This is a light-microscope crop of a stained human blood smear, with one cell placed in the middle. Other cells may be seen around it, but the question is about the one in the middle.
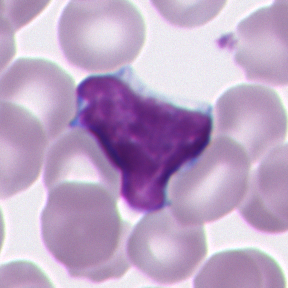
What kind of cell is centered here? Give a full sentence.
The central element of this crop is a cell, namely a typical lymphocyte.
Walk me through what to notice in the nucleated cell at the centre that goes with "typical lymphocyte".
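Named cell: typical lymphocyte. Nucleus: one mass, not split into lobes. Chromatin: deep purple. Cytoplasm: thin pale blue rim.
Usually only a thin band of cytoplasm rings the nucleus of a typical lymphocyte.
Fits: the thin rim. Fits less: most of the visible cytoplasm lies along the upper edge of the cell.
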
